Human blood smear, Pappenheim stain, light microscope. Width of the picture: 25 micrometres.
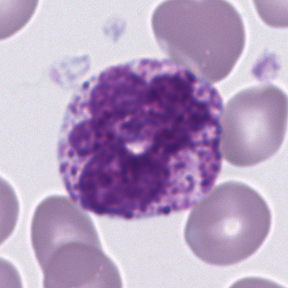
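Basophil, the nucleated cell at the centre. Look first at the coarse dark blue-purple granules: they lie scattered through the cytoplasm and over the nucleus as well. Between them the cytoplasm is pale pinkish-lilac. The nuclear chromatin is dark purple and clumped. Near the centre of the cell, between the lobes, you can find a small pale clear spot. The whole cell measures about 15 micrometres across.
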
